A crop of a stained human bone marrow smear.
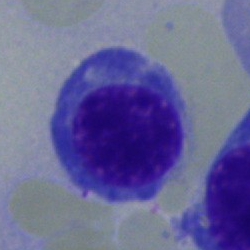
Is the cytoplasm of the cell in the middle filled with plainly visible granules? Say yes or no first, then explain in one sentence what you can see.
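No. No granules are seen in the cytoplasm.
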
